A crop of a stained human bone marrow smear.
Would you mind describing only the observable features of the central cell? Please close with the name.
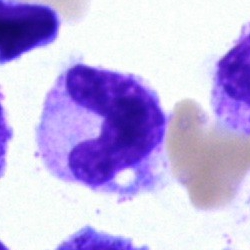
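Outline roughly round. Nucleus bent into a horseshoe, open side to the left. Chromatin dense, staining deep purple. One small clear round spot at the lower edge of the nucleus. Cell: band neutrophil.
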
